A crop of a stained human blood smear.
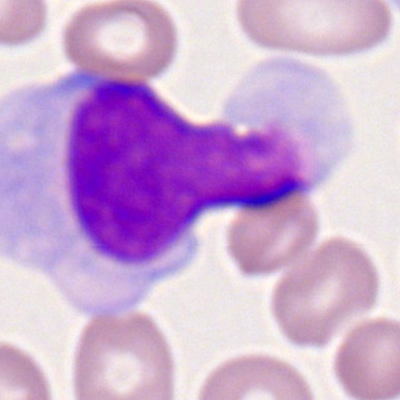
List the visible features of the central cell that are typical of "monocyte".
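This cell is a monocyte. Its outline is irregular, with broad rounded bulges of cytoplasm. The nucleus is broad on the left and tapers toward the right into a narrow, tongue-like extension. The cytoplasm is abundant and pale greyish-blue, spreading widely to the left of the nucleus.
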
